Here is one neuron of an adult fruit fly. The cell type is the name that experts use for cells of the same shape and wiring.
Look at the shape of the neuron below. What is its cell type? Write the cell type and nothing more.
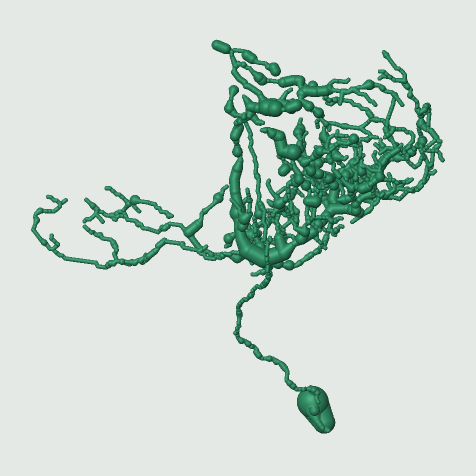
v2LN40_2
